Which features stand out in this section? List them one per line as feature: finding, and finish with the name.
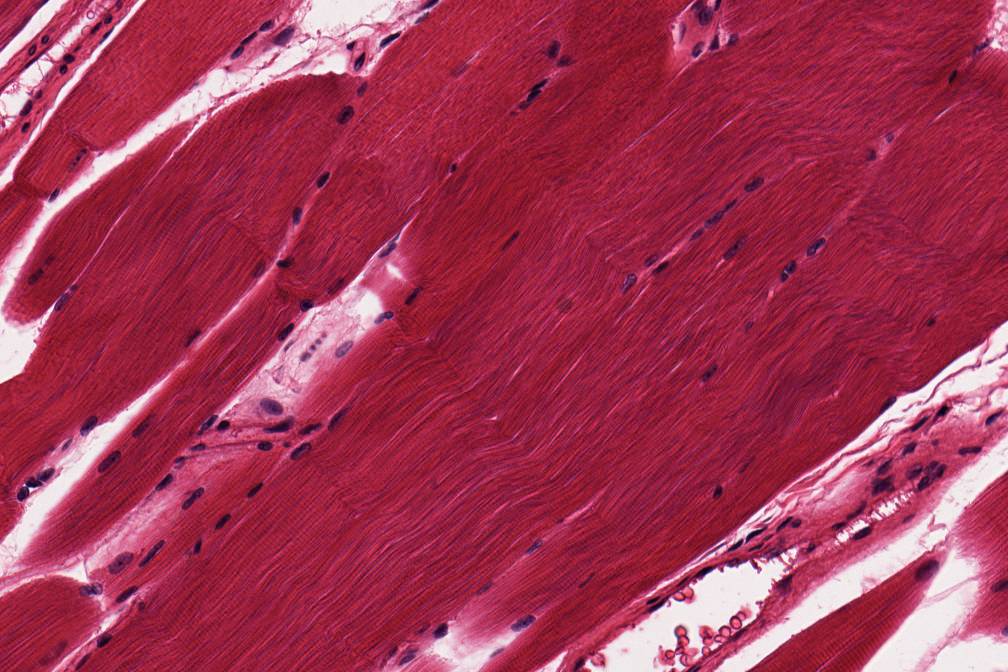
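Striations: fine, crossing fibres at right angles to their length
Nuclear position: at fibre edges, just beneath the surface
Nuclear shape: dark, elongated ovals along the fibres' long axis
Connective tissue: thin pale loose strands between fibres, scattered small nuclei
Identity: skeletal muscle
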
